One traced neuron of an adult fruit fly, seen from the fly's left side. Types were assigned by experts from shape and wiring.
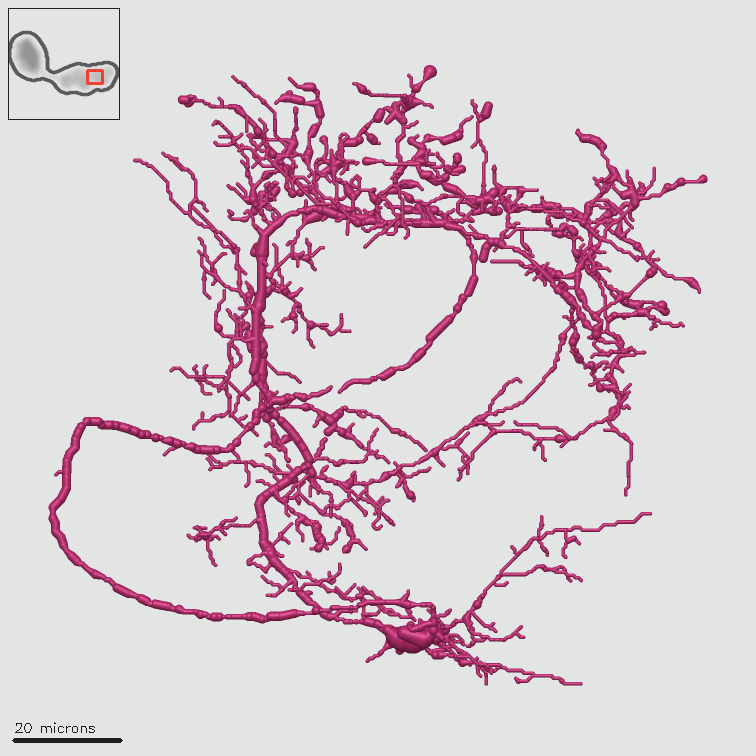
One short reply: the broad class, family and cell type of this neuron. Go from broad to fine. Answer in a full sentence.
A nerve-cord intrinsic neuron of hemilineage 10B, type IN10B016.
